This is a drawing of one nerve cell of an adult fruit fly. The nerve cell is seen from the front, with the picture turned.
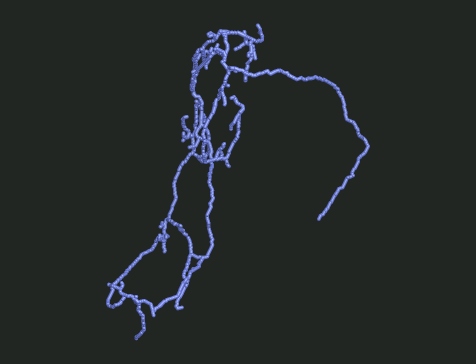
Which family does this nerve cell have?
class gustatory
